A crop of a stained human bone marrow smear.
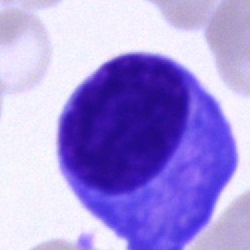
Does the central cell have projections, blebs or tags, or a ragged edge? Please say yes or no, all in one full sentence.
No, smooth rather than rough is the outline of this cell.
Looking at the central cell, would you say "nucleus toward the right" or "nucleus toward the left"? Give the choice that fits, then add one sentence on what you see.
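Nucleus toward the left. The nucleus sits off-centre toward the upper left of the cell.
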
